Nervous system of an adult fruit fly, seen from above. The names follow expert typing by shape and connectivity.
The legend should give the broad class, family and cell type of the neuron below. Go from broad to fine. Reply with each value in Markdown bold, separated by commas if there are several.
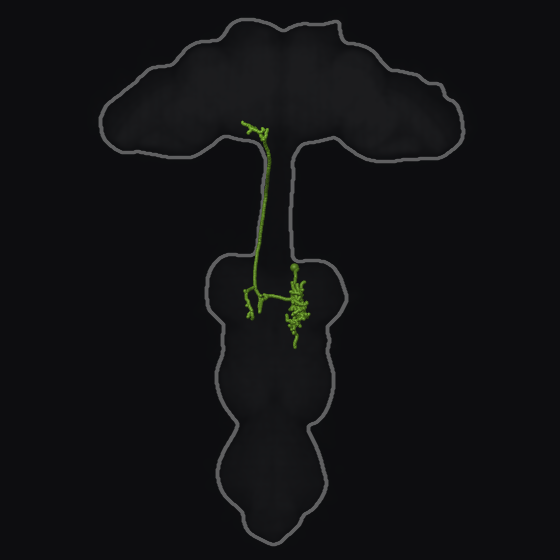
**ascending neuron**, **hemilineage 07B**, **AN07B082_a**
